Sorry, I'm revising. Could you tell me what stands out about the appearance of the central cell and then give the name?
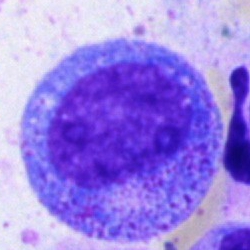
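The cell has a round outline with a smooth edge. Its cytoplasm is blue, and reddish-purple granules are most plentiful in the lower part of it. Just beyond the right edge of the cell lies a dark purple, elongated nucleus belonging to another cell. This cell is a promyelocyte.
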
